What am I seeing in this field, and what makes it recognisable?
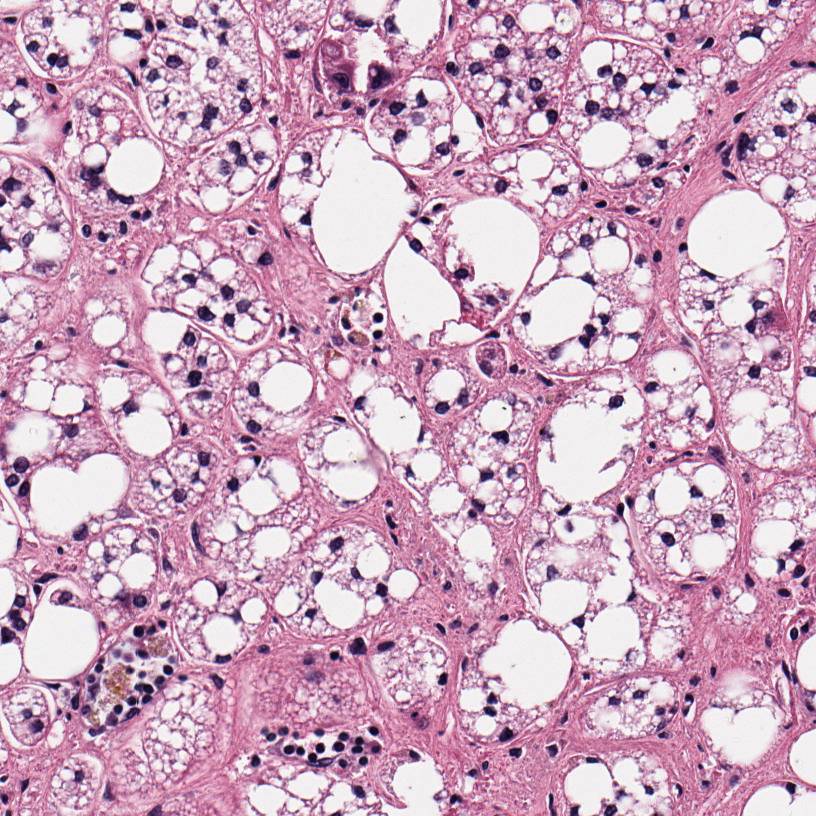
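It's zona fasciculata of the adrenal gland. The cells are packed with many clear vacuoles of varying size.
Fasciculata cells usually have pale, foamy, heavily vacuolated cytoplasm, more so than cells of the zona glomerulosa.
They sit in rounded nests divided by thin pink fibrous septa, and their nuclei are small, round and darkly stained.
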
